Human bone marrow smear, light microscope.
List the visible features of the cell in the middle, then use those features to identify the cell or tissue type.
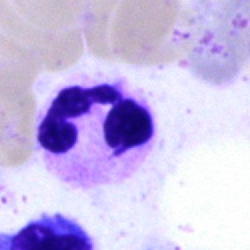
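Outline roughly round. Chromatin dense, dark purple. Cytoplasm without vacuoles. Segmented neutrophil.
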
